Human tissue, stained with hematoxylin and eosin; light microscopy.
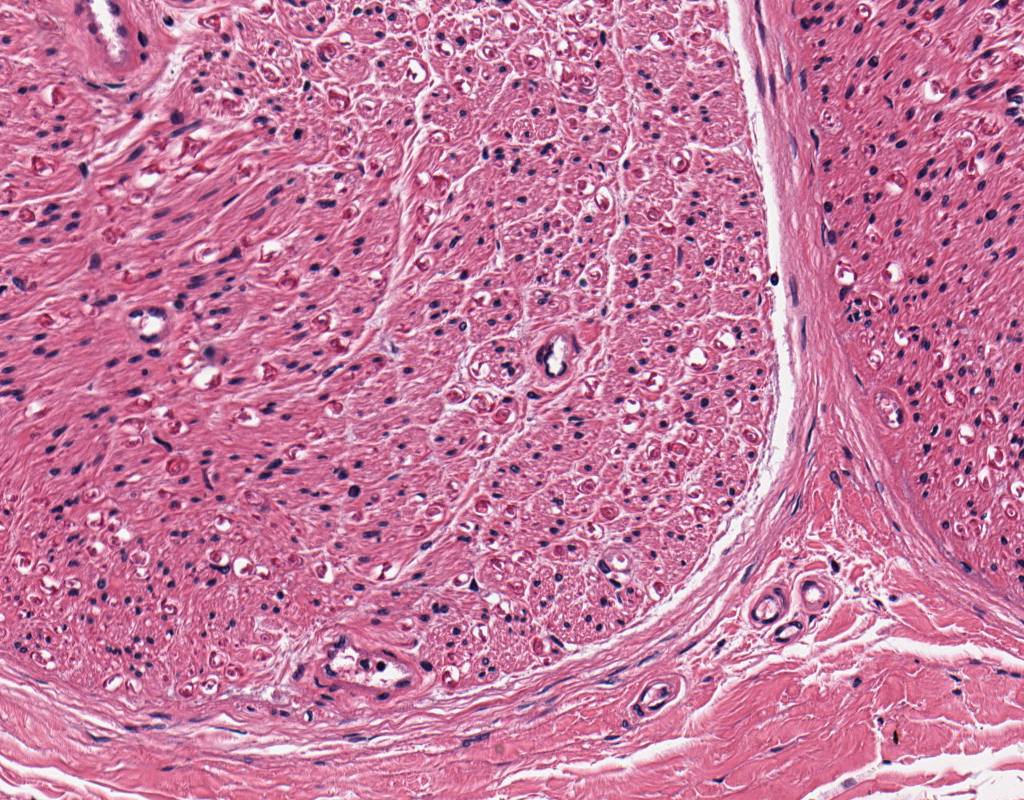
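Tibial nerve, haematoxylin and eosin. Large rounded fibre bundle occupies left and centre; part of a second bundle at right edge. Small dark oval nuclei scattered singly and fairly evenly between fibres throughout large bundle. Small vessel with narrow lumen near centre of large bundle. No epithelium, glands or fat cells in field.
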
